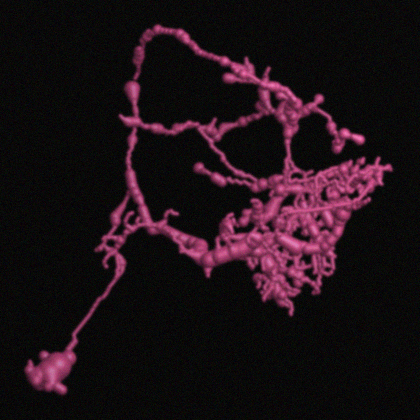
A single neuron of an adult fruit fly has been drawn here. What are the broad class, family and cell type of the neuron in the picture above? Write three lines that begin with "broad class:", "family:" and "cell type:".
broad class: central-brain intrinsic neuron
family: hemilineage ALv2
cell type: vLN28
